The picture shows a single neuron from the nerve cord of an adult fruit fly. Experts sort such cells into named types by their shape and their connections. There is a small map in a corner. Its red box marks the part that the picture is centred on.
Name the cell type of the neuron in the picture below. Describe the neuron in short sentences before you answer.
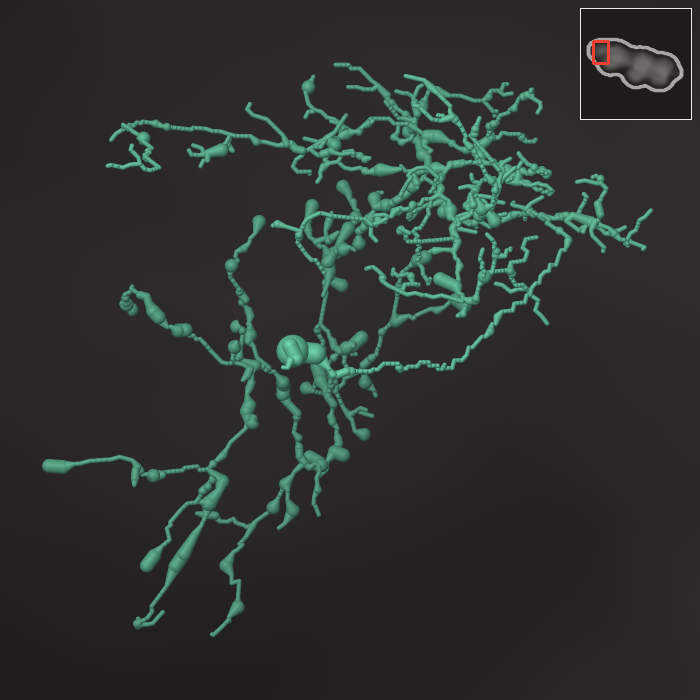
The picture shows dozens of branch ends. As drawn here it is about as wide as it is tall. It is a nerve-cord intrinsic neuron. The cell type is INXXX440.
